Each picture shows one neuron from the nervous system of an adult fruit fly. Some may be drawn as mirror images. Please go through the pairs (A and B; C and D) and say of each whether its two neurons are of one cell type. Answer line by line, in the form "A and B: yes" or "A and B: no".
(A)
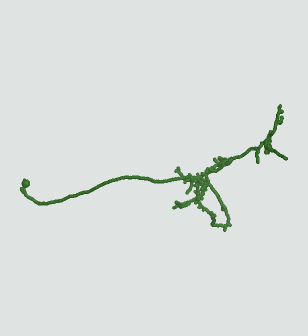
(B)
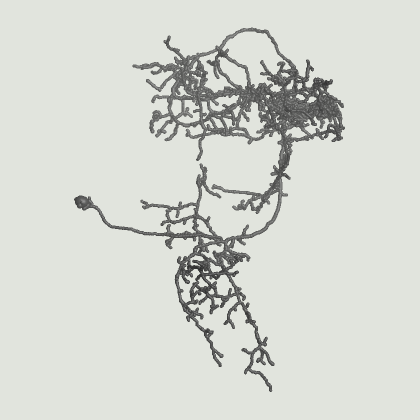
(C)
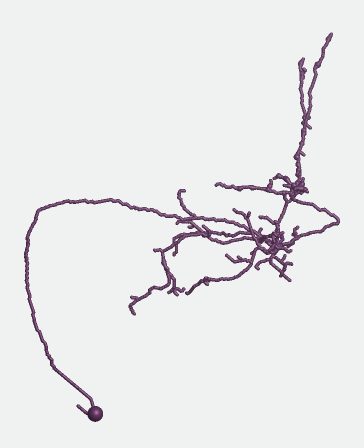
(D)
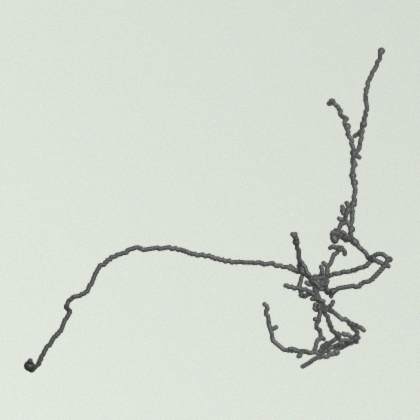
A and B: no
C and D: yes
